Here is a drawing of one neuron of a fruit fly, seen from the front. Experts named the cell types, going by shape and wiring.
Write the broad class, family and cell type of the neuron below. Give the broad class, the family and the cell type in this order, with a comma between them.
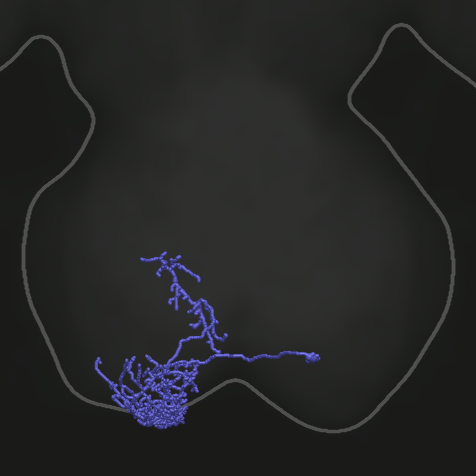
nerve-cord intrinsic neuron, hemilineage 14A, IN14A013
